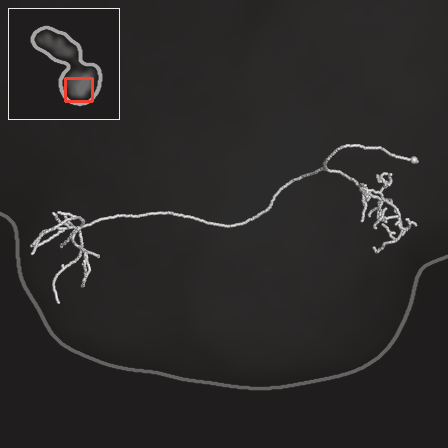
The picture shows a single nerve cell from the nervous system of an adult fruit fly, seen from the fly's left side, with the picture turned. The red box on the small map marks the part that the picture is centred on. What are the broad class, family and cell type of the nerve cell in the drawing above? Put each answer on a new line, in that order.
central-brain intrinsic neuron
hemilineage ALv1
M_vPNml87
